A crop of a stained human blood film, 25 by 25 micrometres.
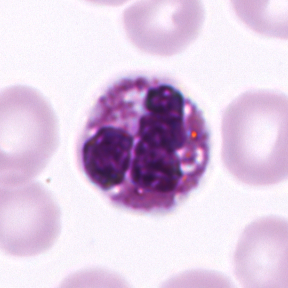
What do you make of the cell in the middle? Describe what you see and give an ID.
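Start with the size: this cell is about 12 micrometres across, and its surface shows no projections. Now look at the nucleus, where the chromatin is dark purple and coarsely clumped, with no nucleoli visible. Just to the right of the nucleus, a tiny bright orange dot lies in the cytoplasm. This cell is an eosinophil.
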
